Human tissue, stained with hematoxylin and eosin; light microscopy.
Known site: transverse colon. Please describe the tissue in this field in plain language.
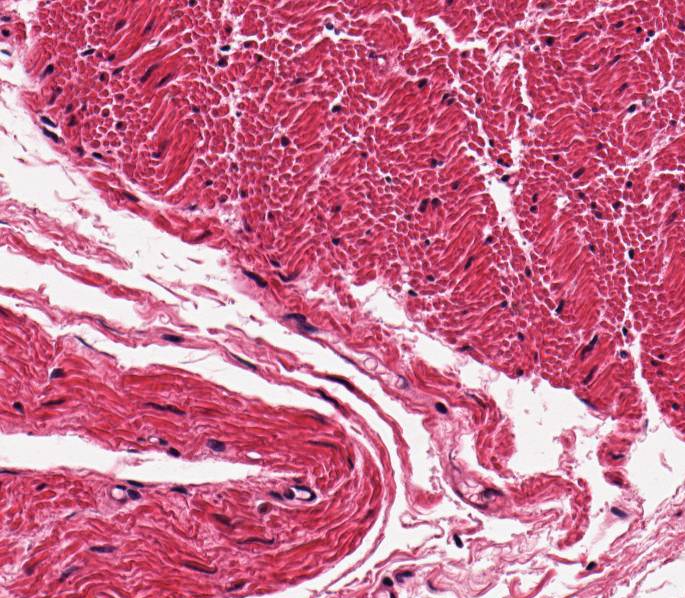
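Start with the lower left, where the nuclei in the muscle are elongated and dark blue, lying along the length of the fibres. Between the two muscle masses runs a pale band of loose, wavy pink connective tissue strands with scattered nuclei. Notice that no epithelium appears anywhere in the field. White clefts split the tissue, and narrow cracks run through the upper-right muscle too.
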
